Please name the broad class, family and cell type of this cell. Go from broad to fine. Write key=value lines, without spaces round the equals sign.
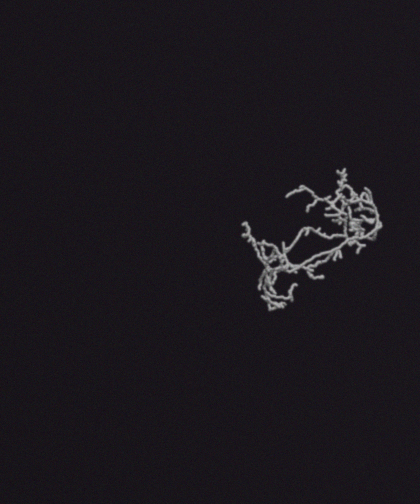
broad_class=nerve-cord intrinsic neuron
family=hemilineage 09A
cell_type=IN09A034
